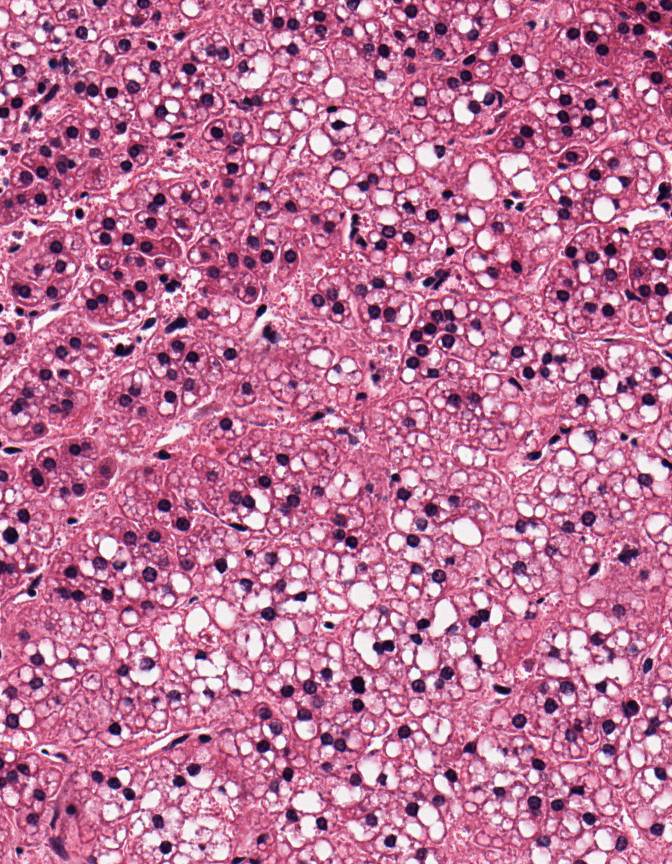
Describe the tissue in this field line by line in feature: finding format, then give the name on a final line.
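Cytoplasm: in most cells, full of clear rounded vacuoles, bubbly
Regional difference: upper left cells pinker, less vacuolated than right and lower
Nuclei: small, round, darkly stained, mostly one per cell
Nuclear position: mostly central, not pushed flat against the cell edge
Name: adrenal gland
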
